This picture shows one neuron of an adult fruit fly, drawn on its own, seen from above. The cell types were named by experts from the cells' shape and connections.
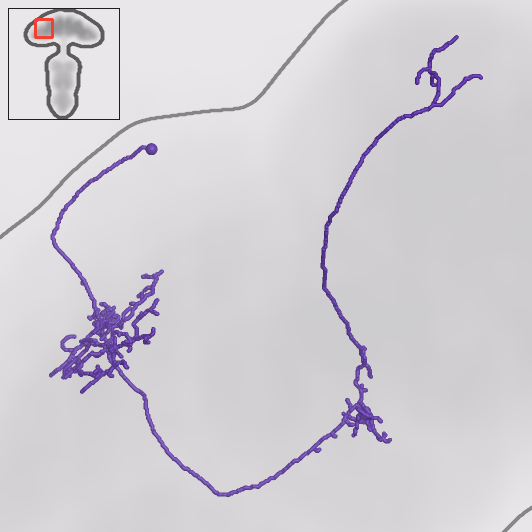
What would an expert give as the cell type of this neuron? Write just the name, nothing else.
MeTu4c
